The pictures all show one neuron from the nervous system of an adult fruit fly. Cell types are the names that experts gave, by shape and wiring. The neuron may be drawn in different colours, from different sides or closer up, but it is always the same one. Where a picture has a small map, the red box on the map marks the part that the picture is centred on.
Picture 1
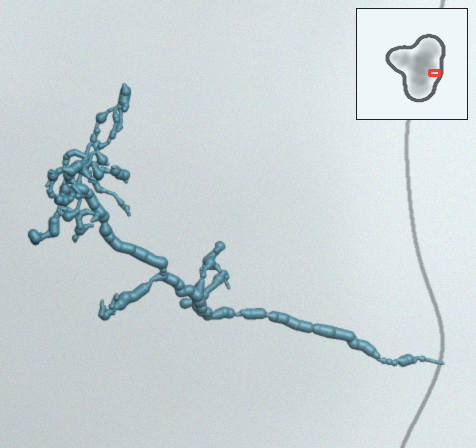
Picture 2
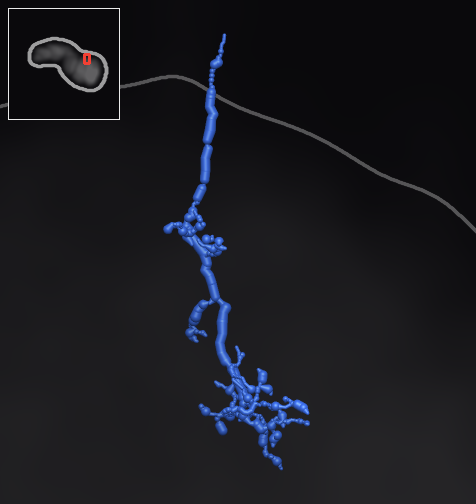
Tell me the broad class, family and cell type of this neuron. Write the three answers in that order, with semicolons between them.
sensory neuron entering the brain; class gustatory; LB3c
